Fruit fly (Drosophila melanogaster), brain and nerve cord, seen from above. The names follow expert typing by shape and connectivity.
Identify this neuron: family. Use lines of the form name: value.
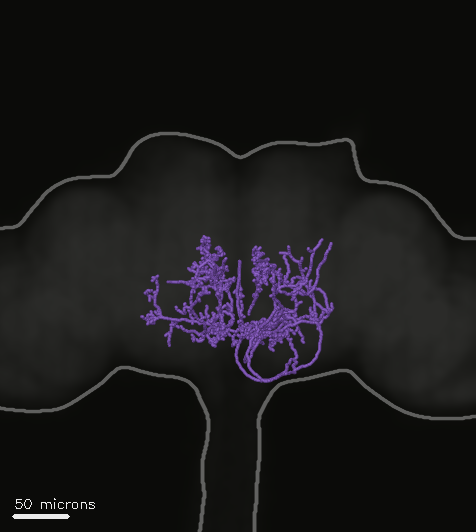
family: hemilineage 02A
